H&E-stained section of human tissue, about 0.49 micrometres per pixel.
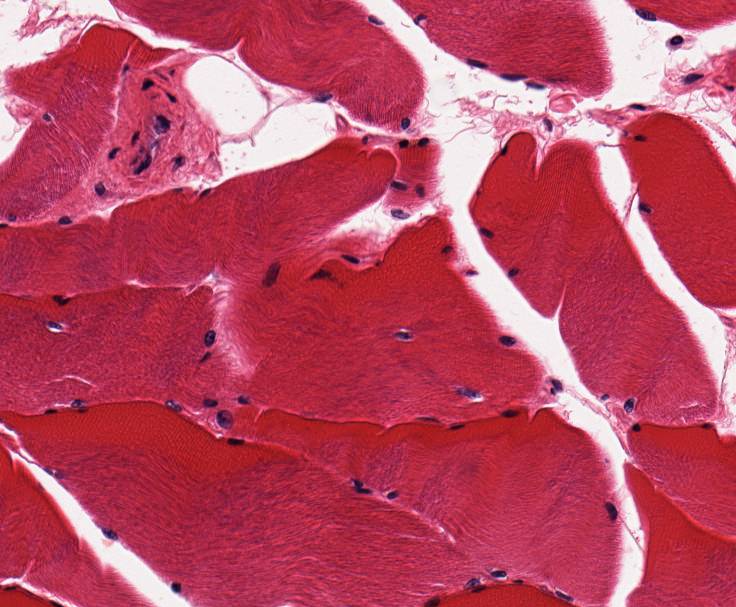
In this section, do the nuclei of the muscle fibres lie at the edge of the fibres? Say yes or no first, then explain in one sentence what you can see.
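Yes. The fibre nuclei lie at the edges of the fibres, pressed against their surfaces.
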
